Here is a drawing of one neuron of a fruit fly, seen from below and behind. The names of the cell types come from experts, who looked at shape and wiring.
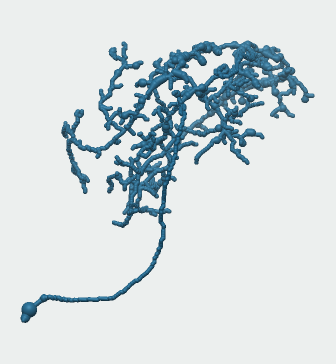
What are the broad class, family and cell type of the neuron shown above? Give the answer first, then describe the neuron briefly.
It is a central-brain intrinsic neuron. The family is hemilineage SLPpl3. It is of cell type CB0367. The cell body can be seen at the lower left of the picture. Dozens of branch ends can be seen.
